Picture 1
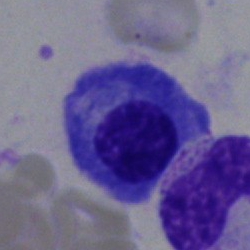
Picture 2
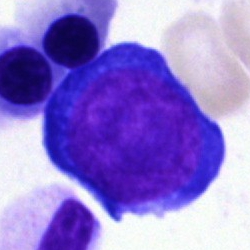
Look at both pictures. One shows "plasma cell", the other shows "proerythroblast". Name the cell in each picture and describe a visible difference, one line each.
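Picture 1 shows a plasma cell: The cytoplasm is abundant, forming a wide rim around the nucleus.
Picture 2 shows a proerythroblast: The nucleus fills most of the cell, leaving a rim of cytoplasm around it.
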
